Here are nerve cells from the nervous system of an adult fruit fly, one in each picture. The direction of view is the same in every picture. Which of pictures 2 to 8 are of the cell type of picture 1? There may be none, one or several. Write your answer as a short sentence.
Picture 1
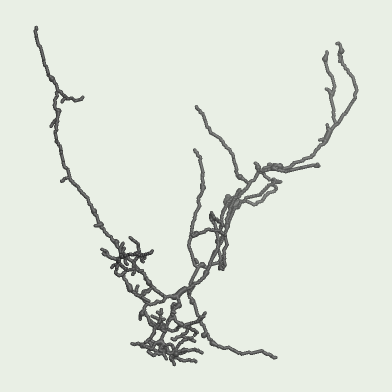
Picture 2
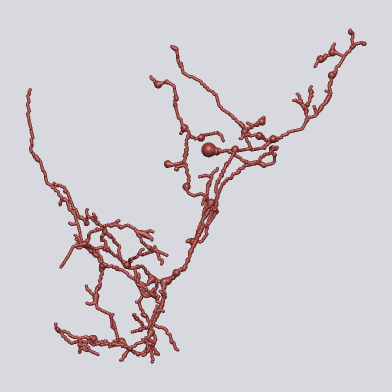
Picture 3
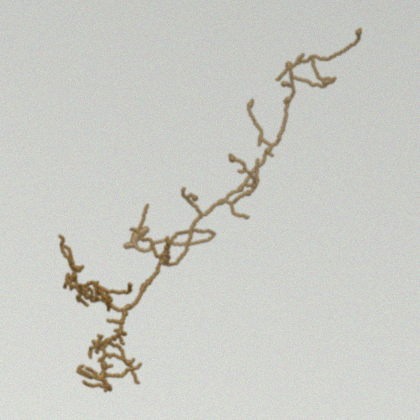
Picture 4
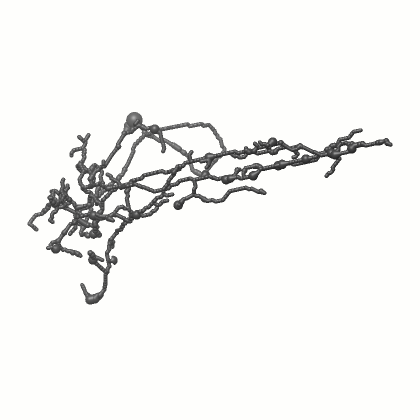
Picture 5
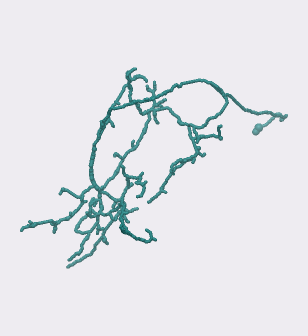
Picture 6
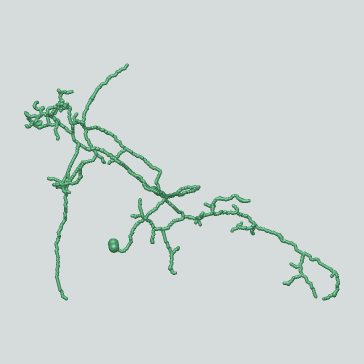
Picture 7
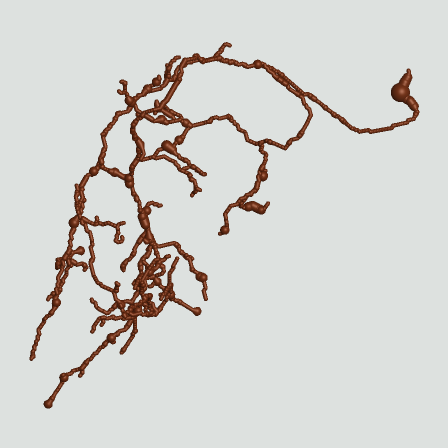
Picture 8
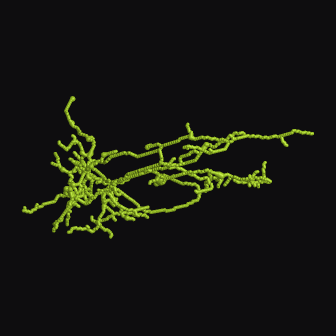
Picture 2, picture 3 and picture 6 are of the same cell type.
